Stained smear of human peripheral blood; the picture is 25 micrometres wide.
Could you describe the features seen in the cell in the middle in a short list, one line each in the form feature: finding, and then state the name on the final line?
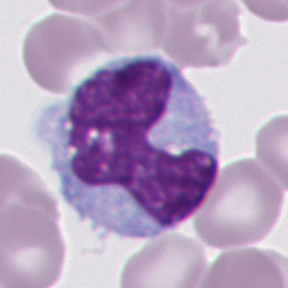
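Nuclear notch: opens toward the right side of the cell
Chromatin: finely textured and lacy, not gathered into coarse dark blocks
Cytoplasm colour: pale greyish blue
Granularity: only faint, fine and dusty; no large coarse granules
Name: monocyte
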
